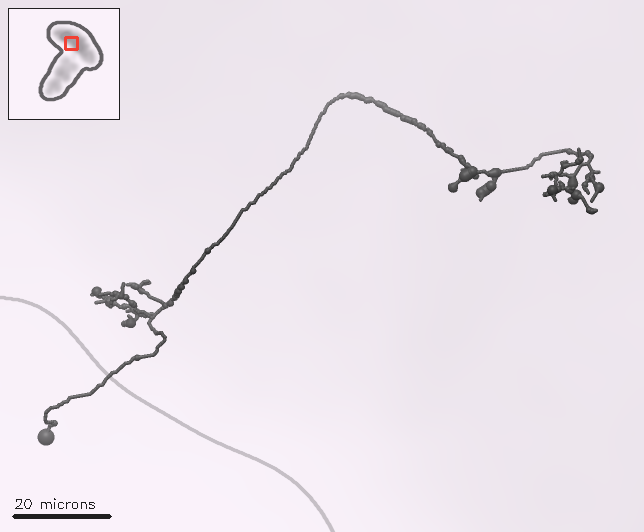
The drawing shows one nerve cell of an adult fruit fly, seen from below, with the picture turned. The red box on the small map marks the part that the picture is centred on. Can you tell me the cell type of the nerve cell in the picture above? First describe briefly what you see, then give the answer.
The cell body is at the lower left of the picture. By the scale bar it is about 120 microns wide in this view. It is a central-brain intrinsic neuron. It is of cell type PFNp_a.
